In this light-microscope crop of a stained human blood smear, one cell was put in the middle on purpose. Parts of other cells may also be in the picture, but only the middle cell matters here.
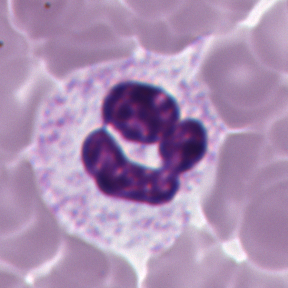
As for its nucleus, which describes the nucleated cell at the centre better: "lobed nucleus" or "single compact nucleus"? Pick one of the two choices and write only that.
Lobed nucleus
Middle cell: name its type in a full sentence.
What the crop centres on is a segmented neutrophil.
